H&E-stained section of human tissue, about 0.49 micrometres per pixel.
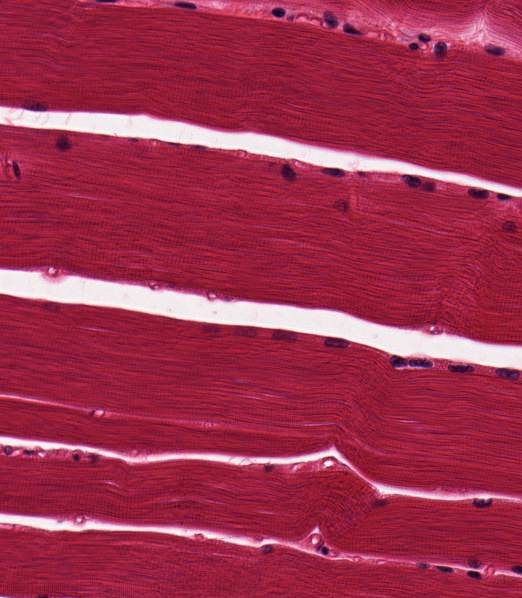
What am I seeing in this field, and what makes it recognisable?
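Skeletal muscle is the tissue shown. Long, unbranched fibres, cut longitudinally, run in parallel bands from left to right, sloping slightly downward. Fine transverse cross-striations cross the cytoplasm; flattened, dark, elongated nuclei lie at the fibre edges.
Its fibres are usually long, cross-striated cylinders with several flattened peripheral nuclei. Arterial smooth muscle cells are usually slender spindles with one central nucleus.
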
